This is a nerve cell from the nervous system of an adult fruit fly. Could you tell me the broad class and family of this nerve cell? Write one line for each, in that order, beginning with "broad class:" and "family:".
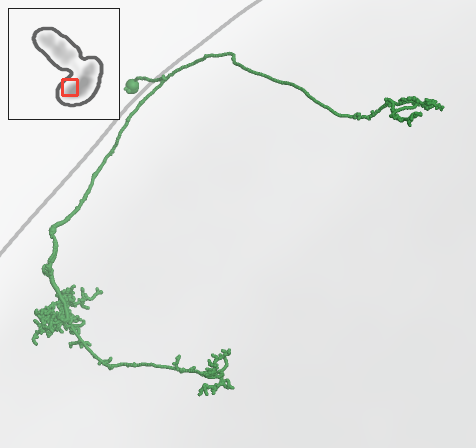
broad class: visual projection neuron
family: LLPC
